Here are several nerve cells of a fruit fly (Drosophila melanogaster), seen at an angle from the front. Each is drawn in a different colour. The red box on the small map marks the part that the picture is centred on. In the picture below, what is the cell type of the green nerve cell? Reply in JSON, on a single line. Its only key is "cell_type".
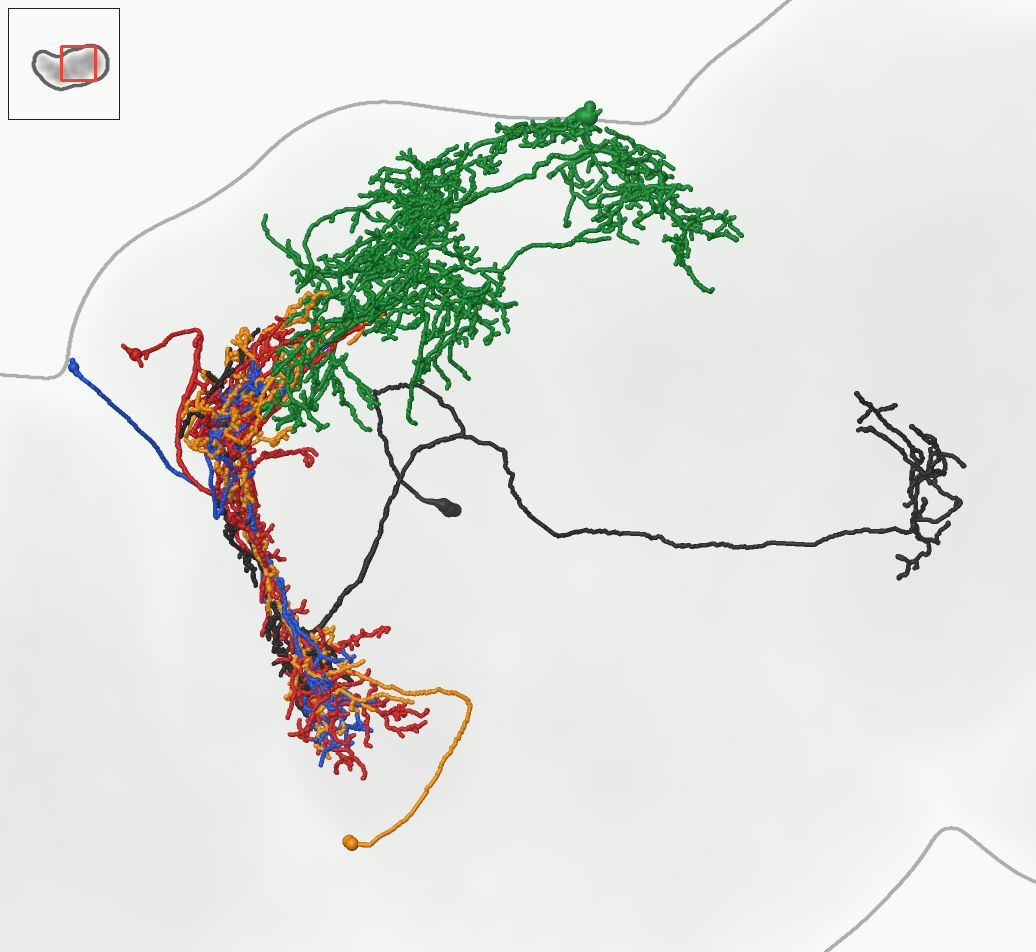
{"cell_type": "SMP548"}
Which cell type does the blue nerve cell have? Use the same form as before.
{"cell_type": "WEDPN6A"}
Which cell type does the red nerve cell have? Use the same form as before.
{"cell_type": "WEDPN11"}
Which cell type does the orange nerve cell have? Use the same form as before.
{"cell_type": "WEDPN2B_b"}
